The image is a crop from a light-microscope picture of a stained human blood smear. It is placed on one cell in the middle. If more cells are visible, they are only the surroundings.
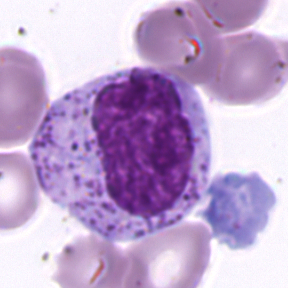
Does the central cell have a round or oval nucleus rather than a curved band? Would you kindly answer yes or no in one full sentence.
Yes, in this cell the nucleus is one compact, round or oval mass.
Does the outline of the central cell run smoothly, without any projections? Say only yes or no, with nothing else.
Yes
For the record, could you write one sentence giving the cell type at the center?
The middle of this crop is occupied by a myelocyte.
